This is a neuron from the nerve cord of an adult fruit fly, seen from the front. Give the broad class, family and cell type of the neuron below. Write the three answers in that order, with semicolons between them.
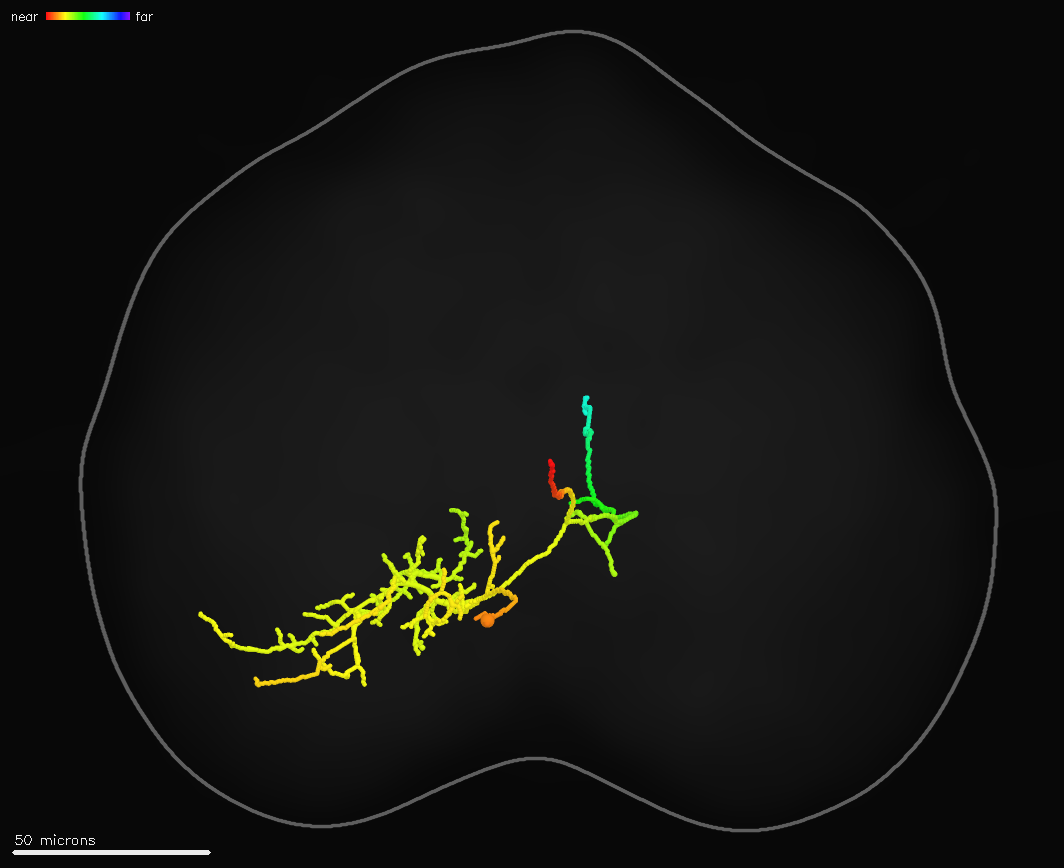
ascending neuron; hemilineage 10B; AN10B034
